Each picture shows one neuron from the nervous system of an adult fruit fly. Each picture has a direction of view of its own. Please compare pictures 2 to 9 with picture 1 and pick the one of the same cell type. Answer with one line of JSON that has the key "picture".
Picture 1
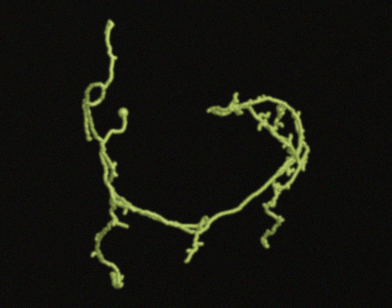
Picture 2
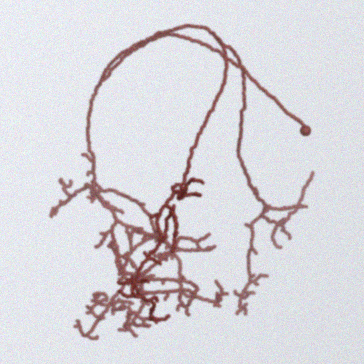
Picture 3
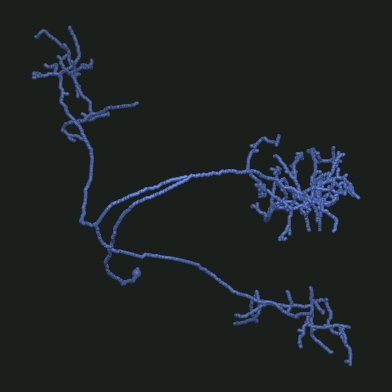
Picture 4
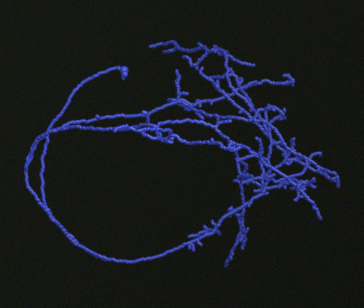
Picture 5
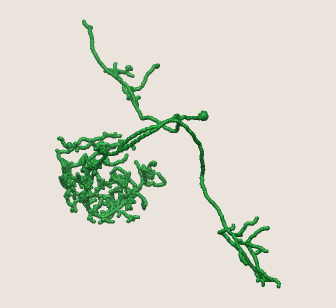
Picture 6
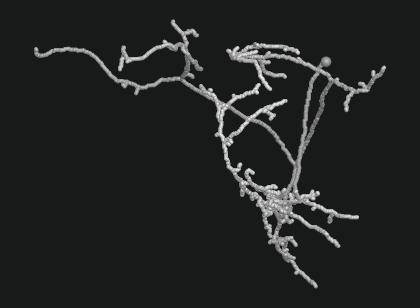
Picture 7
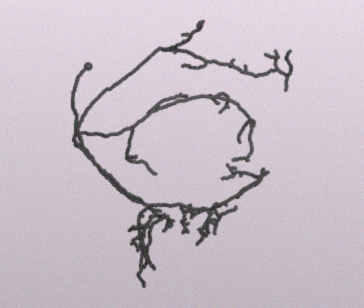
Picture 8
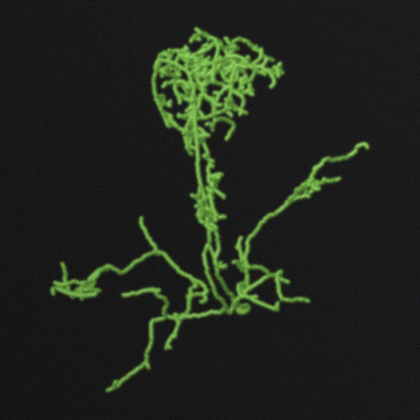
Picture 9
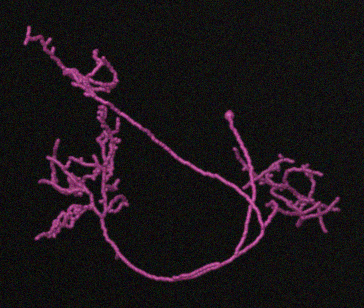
{"picture": 8}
